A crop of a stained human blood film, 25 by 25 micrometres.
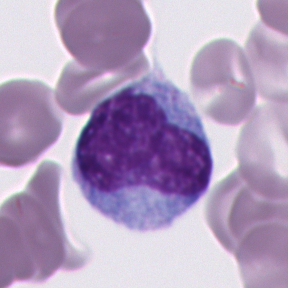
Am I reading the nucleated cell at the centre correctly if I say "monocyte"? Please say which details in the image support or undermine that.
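Monocyte is a fair name for this cell, and it suits better than hairy cell. What tips it is the nucleus, which has a shallow indentation along its lower border.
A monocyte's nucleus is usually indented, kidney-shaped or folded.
The nucleus measures about 12 by 9 micrometres, and its chromatin is mottled, with dark purple patches and paler spots. The cytoplasm is pale greyish blue and shows no coarse or brightly coloured granules, and these two points would sit just as well with a hairy cell.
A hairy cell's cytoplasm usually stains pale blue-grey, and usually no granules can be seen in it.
The outline is roughly round but narrows to a small point at the top, and the red cells lying close around it don't overlap it.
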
